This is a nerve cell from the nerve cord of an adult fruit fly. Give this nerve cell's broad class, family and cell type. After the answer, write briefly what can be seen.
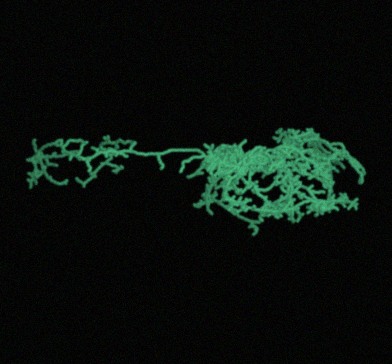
Its broad class is nerve-cord intrinsic neuron. Its family is hemilineage 02A. The cell type is IN02A004. The picture shows dozens of branch ends. As drawn here it is more than twice as wide as it is tall.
